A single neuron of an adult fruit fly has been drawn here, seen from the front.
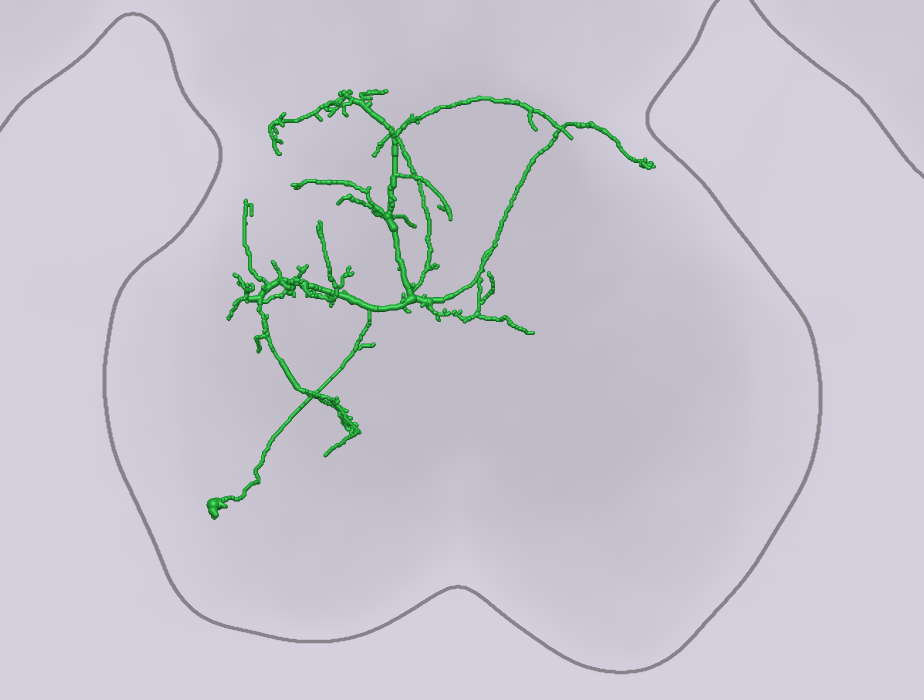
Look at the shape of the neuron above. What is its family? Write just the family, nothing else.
hemilineage 08B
